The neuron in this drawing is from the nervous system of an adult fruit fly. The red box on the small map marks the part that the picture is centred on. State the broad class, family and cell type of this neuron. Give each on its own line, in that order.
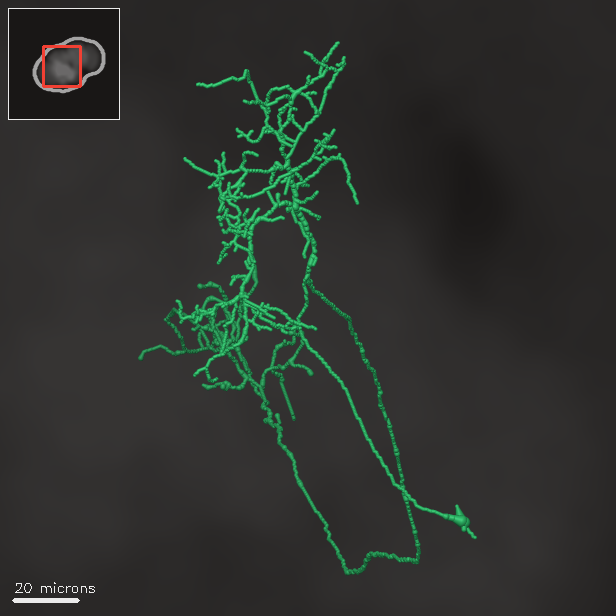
descending neuron
hemilineage LB12
DNg02_c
